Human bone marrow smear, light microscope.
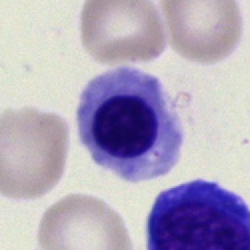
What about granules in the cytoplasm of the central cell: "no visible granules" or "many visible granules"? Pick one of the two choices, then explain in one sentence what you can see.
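No visible granules. The cytoplasm shows no visible granules.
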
